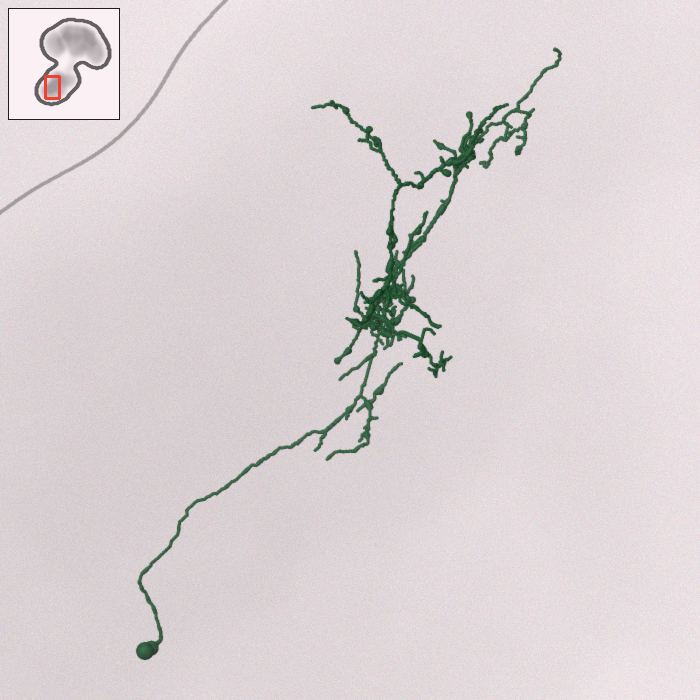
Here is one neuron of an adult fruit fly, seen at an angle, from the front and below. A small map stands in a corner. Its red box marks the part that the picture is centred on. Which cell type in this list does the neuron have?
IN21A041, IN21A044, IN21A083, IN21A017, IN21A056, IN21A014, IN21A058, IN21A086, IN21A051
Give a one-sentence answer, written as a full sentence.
The cell type IN21A058 includes this neuron.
